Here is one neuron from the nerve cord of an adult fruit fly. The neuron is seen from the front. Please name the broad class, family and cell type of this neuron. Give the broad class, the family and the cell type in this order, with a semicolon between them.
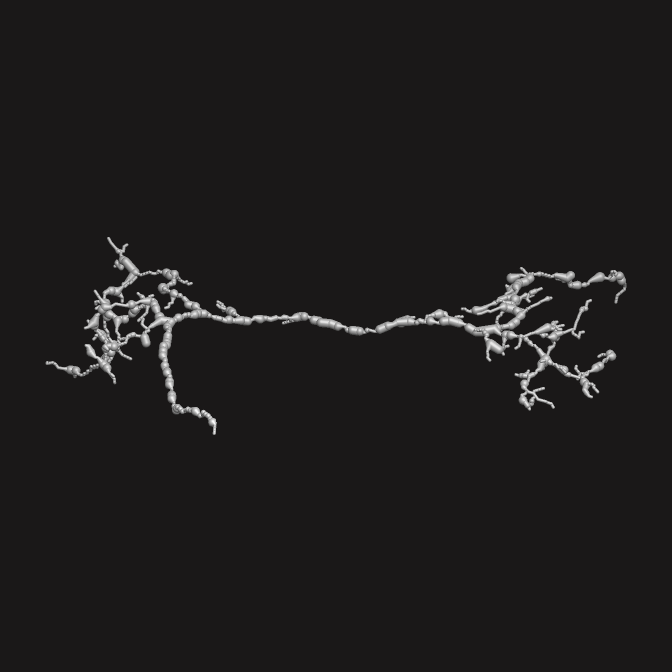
descending neuron; DNge; DNge143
